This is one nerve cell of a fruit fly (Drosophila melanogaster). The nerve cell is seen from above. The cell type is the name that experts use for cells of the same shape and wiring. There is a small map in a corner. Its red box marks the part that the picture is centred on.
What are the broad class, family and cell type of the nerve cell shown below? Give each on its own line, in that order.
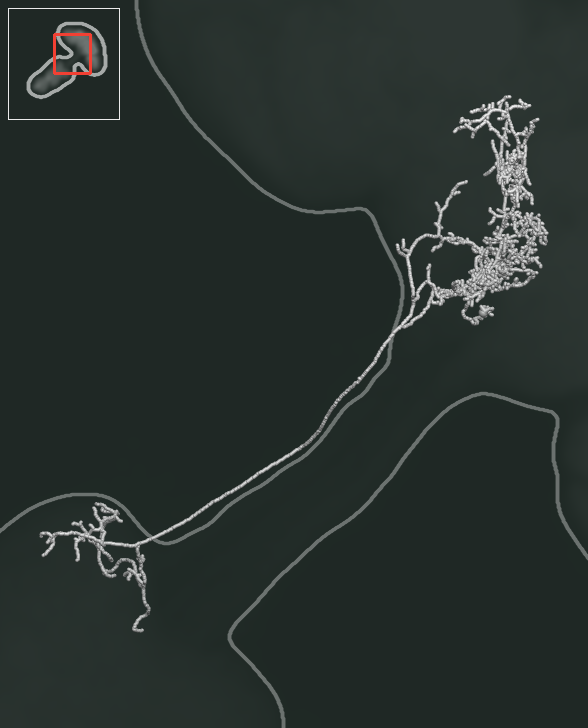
descending neuron
DNge
DNge011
